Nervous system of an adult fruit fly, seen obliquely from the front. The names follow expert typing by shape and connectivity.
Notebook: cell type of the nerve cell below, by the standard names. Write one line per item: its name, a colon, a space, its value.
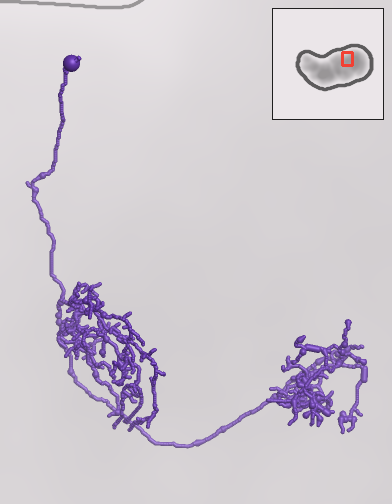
cell type: hDeltaJ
